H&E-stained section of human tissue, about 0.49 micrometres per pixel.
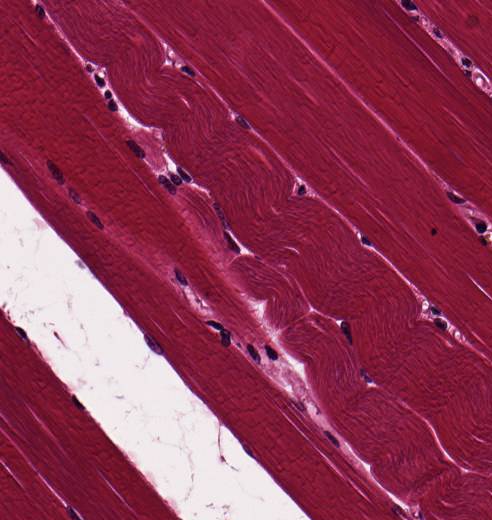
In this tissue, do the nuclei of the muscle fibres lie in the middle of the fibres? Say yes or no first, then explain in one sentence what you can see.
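No. The muscle fibre nuclei are dark, flattened and elongated, and they lie at the edges of the fibres rather than in their centres.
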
